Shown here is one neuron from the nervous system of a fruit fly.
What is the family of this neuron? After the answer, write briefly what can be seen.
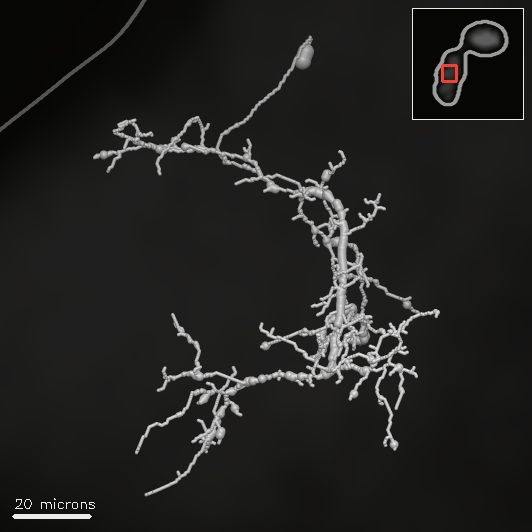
Its family is hemilineage 08A. It is a nerve-cord intrinsic neuron. The cell body is at the top of the picture. By the scale bar it is about 120 microns tall in this view. Dozens of branch ends can be seen.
